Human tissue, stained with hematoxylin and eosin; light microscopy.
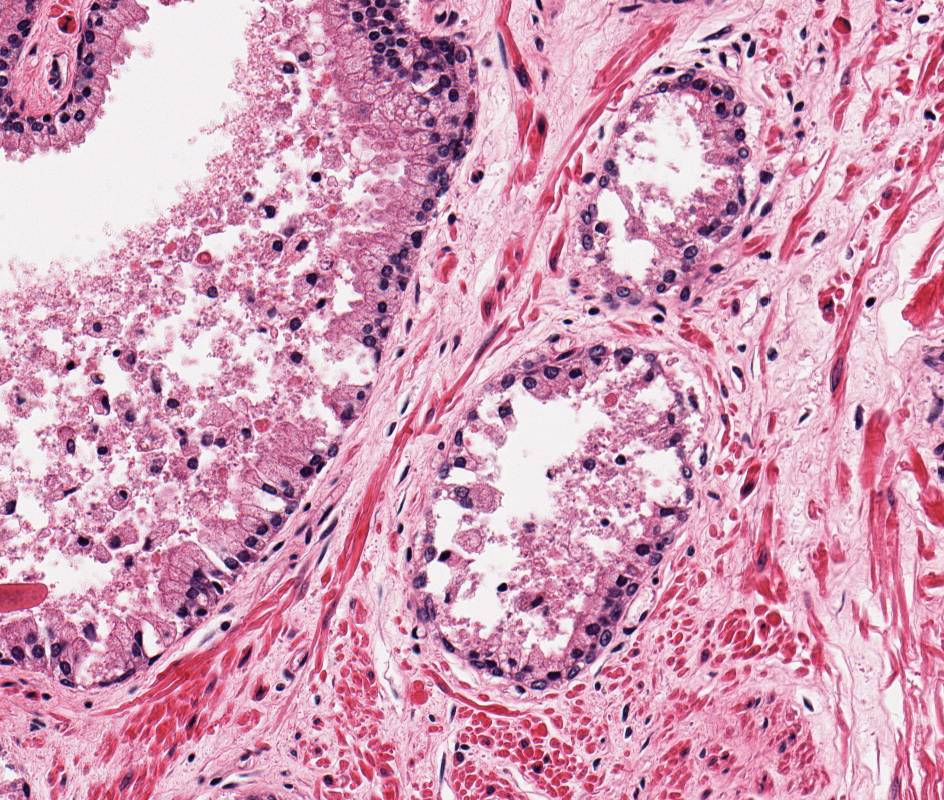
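Prostate. A large gland with a wide lumen fills the left part, its lumen holding loose granular pink material and many scattered detached cells. Two smaller rounded glands, in the centre and upper right, each have a ring of epithelial cells around a central lumen partly filled with pale flocculent material. Bright pink smooth muscle bundles run diagonally in a band between the large gland and these two.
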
